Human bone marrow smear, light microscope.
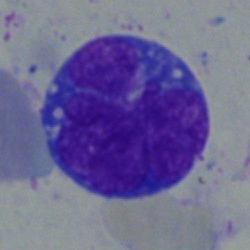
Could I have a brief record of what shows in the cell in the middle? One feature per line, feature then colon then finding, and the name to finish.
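Outline: round and smooth.
Cytoplasm: narrow deep blue rim around the nucleus.
Vacuoles: a few, small and clear, mainly at the left edge and upper right.
Granules: no distinct ones seen.
Name: blast.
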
